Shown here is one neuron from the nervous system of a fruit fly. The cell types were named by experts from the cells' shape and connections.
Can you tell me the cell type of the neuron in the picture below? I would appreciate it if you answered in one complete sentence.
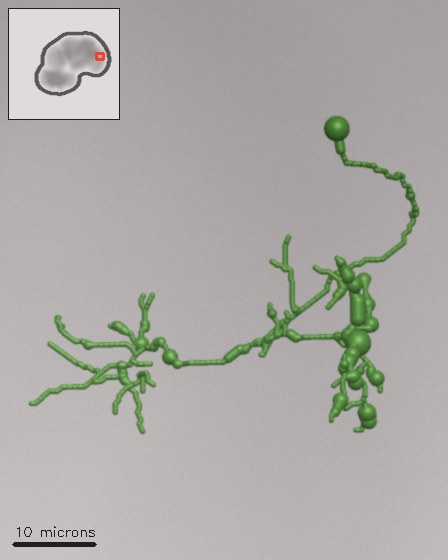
It is the cell type Mi13 to which this neuron belongs.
